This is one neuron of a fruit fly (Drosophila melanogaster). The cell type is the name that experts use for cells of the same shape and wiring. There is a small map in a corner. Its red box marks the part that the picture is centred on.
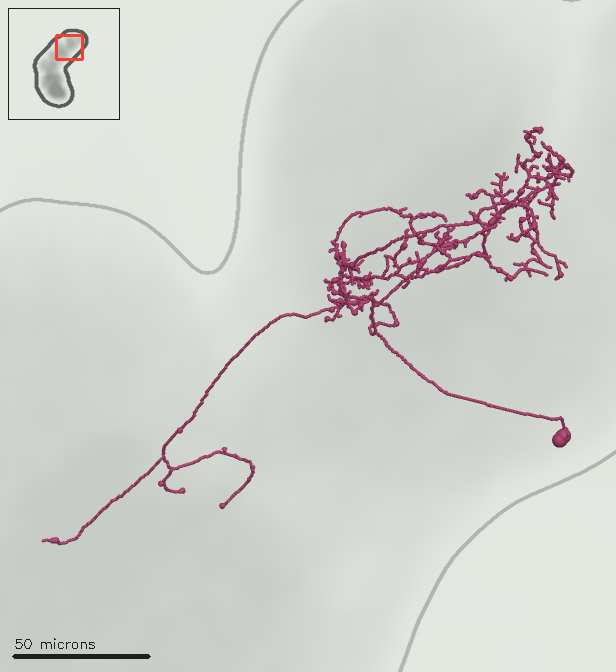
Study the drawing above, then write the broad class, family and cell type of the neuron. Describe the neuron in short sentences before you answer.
By the scale bar it is about 200 microns wide in this view. Dozens of branch ends can be seen. Its broad class is nerve-cord intrinsic neuron. The family is hemilineage 23B. The cell type is IN23B053.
